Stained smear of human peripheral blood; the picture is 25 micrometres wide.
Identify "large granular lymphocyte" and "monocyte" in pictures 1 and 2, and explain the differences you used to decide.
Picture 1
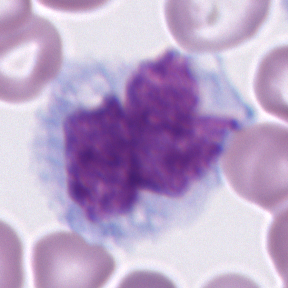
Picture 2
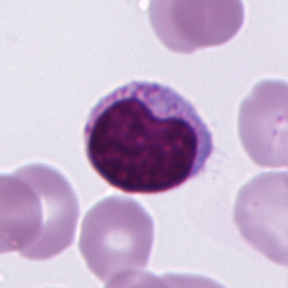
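Picture 1 shows the monocyte, and picture 2 the large granular lymphocyte. The monocyte's nucleus is made of two large lobes lying side by side, whereas the nucleus of the large granular lymphocyte has a notch on its upper right side.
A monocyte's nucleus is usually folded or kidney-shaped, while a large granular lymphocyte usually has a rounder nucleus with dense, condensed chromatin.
In the large granular lymphocyte the chromatin is dense and coarsely clumped, and no nucleoli are visible. The monocyte has an irregular, ragged outline, while the large granular lymphocyte is roughly round, about 11 micrometres across, with a nucleus of about 9 micrometres that fills about 70% of the cell's area. The monocyte's cytoplasm is pale grey-blue, its rim wider on the left side than on the right; the cytoplasm of the large granular lymphocyte is pale bluish and holds a few fine purplish granules.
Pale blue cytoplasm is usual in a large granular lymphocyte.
A red cell touches the monocyte on its right side.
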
